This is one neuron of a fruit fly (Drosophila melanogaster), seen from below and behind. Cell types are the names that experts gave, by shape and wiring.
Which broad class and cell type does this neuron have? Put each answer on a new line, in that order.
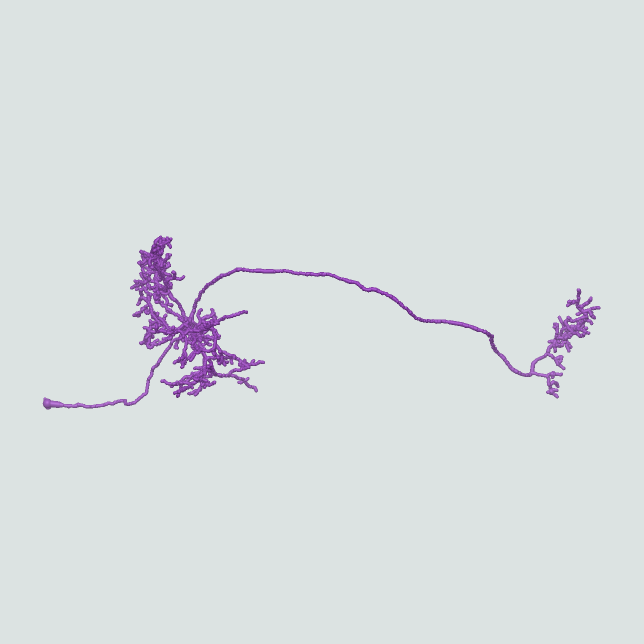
central-brain intrinsic neuron
PVLP030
